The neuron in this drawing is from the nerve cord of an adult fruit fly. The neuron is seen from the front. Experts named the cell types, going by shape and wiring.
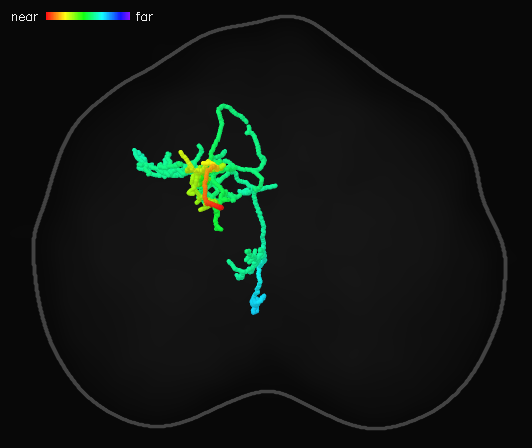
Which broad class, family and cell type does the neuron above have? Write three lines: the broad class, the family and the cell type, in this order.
ascending neuron
hemilineage 02A
AN02A022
